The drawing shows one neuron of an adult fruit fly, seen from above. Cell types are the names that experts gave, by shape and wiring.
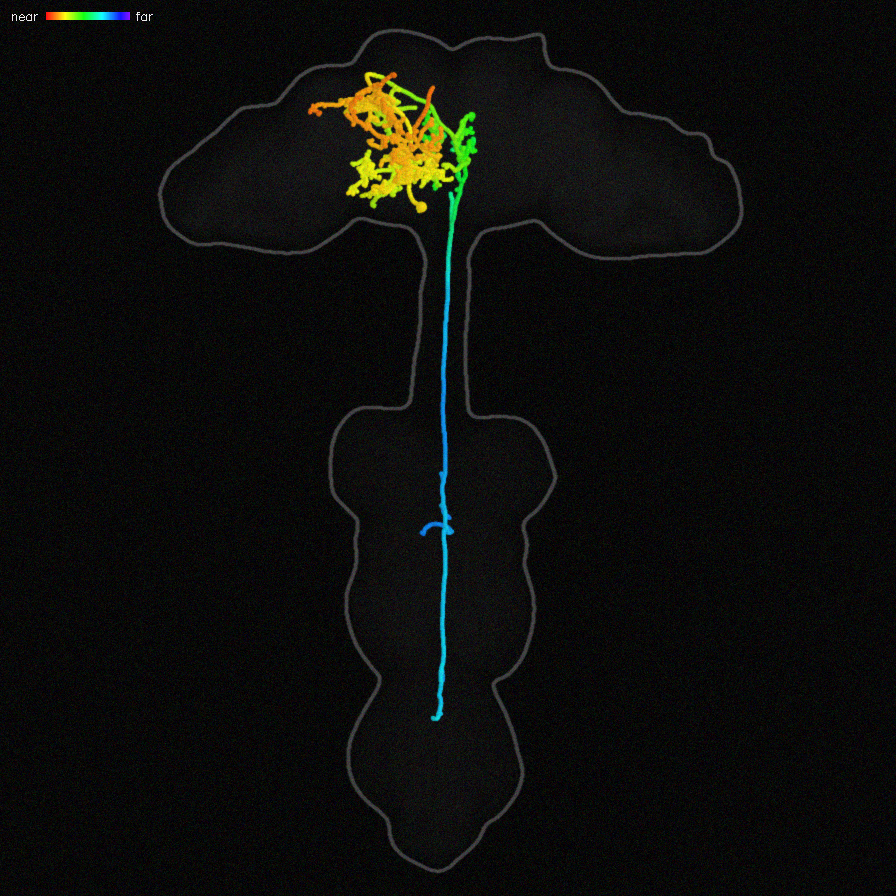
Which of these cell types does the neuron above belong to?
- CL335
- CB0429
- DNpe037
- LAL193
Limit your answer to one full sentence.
This neuron is categorized as cell type CB0429.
